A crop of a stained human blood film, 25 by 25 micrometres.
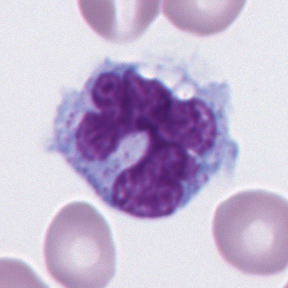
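Monocyte: central cell, stained human peripheral blood smear. Folded nucleus fills most of the cell. Cytoplasm pale grey-blue, with fine purplish dust-like granules scattered through it. A few small clear vacuoles in the upper part of the cytoplasm.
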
